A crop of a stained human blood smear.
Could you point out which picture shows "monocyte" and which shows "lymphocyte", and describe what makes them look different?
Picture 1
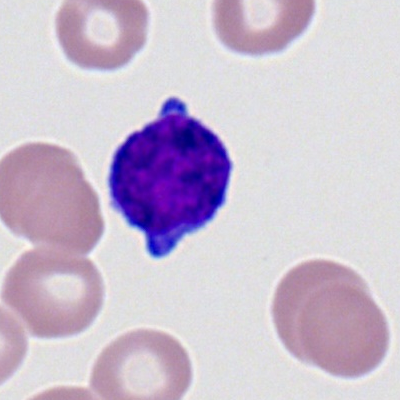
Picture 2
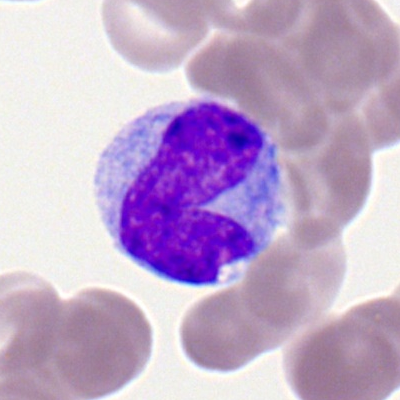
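The first one's a lymphocyte, the second a monocyte. In the lymphocyte the nucleus fills almost the whole cell, with only a scant rim of blue cytoplasm.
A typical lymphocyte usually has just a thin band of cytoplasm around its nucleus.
Its chromatin is dark purple and coarsely clumped, and no nucleoli can be seen.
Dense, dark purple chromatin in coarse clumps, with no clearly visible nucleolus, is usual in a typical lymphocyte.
The outline is roughly round but slightly bumpy, with two small blue knob-like projections at the top and bottom. The monocyte's nucleus, by comparison, is bent, with a deep notch opening to the right, and stays a single unbroken mass taking up more than half the cell.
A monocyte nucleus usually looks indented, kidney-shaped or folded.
Its chromatin is dark purple mottled with paler spots, and its pale blue-grey cytoplasm holds fine, faint granules.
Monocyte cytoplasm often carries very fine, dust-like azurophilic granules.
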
